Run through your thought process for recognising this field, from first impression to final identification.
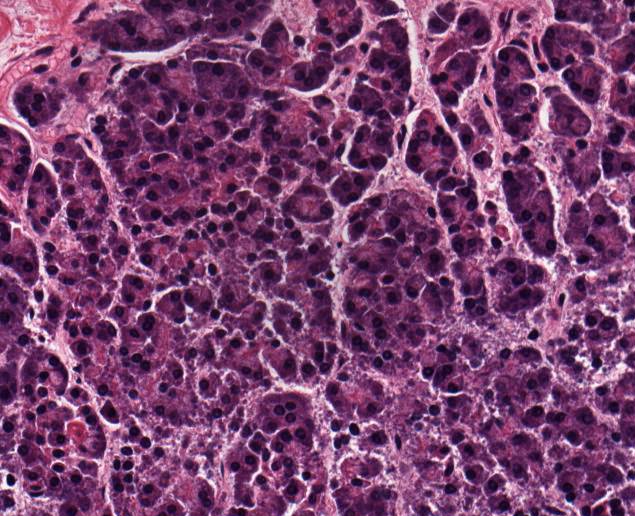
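Exocrine pancreas makes up this field. Its cells are polygonal, with abundant granular, deep purple cytoplasm and round, dark, fairly uniform nuclei, mostly one each.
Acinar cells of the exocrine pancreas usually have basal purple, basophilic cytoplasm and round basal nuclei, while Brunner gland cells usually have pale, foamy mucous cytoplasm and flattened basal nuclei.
Those seen here match the former, not the latter. Throughout, thin branching partitions divide them into packed nests and cords, with scant stroma of delicate pale strands.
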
